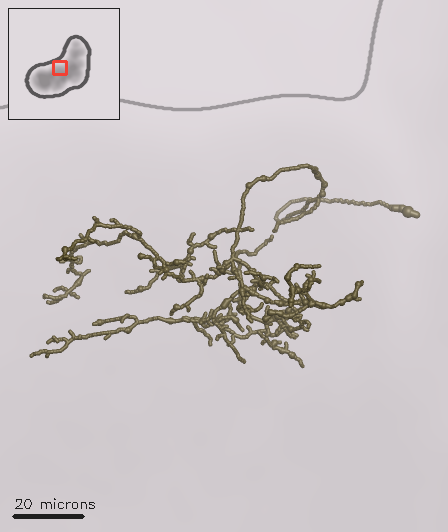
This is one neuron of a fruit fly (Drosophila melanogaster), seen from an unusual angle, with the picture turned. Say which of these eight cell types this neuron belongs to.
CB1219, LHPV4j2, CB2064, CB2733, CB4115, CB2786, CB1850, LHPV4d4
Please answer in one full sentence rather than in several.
Cell type LHPV4d4 is what this neuron is.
